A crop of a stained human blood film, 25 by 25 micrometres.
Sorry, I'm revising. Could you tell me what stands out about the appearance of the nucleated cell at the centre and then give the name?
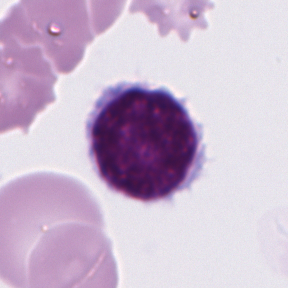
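The edge of this cell is ragged and set with fine, short projections. Its cytoplasm forms only a thin rim around the nucleus and contains no granules, and no nucleolus is visible within the nucleus. It is a hairy cell.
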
